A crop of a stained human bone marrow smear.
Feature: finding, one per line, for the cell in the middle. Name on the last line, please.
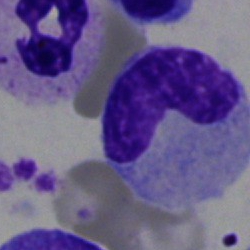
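Nucleus: thick curved band, concave side toward lower right
Position: along upper and left part of cell
Chromatin: dark purple, small paler patches scattered through
Cytoplasm: abundant, pale grey-blue
Name: band neutrophil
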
